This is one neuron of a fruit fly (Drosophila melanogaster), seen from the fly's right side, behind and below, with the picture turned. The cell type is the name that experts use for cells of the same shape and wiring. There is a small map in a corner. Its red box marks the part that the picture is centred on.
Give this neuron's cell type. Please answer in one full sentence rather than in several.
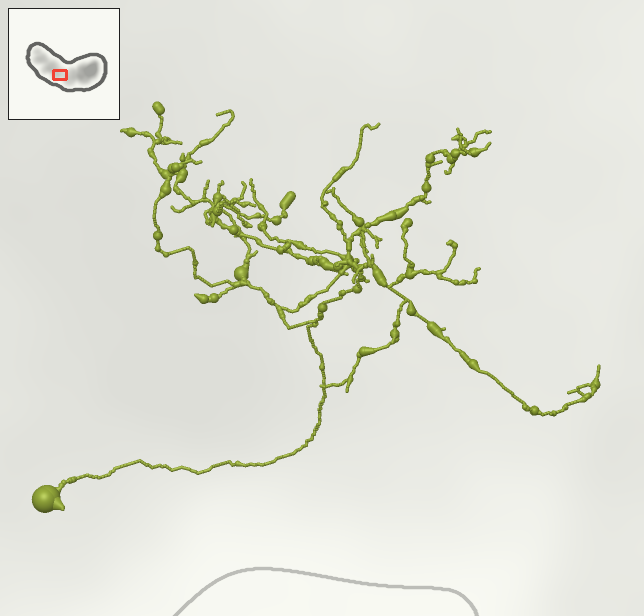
The neuron is a member of cell type IN14A046.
